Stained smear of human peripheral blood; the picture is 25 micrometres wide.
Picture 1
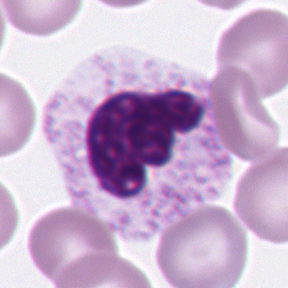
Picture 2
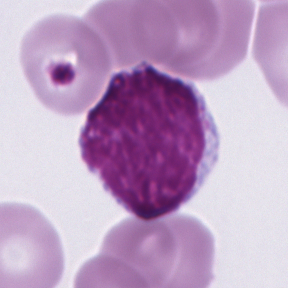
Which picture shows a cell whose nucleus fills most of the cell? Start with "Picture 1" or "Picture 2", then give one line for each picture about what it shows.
Picture 2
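What picture 1 shows: The cytoplasm is abundant and pale pinkish-lilac.
What picture 2 shows: Cytoplasm shows only as a narrow crescent along the right side of the cell.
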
